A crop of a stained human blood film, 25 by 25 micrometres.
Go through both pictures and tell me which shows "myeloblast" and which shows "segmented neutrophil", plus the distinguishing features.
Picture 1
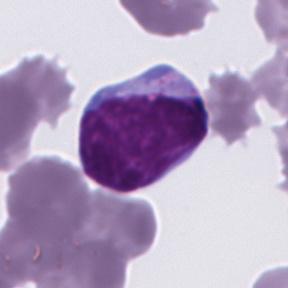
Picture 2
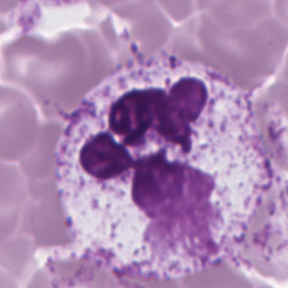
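Picture 1 is a myeloblast, picture 2 a segmented neutrophil. Nucleus: in the myeloblast it measures about 12 by 8 micrometres and fills about 80% of a cell about 12 by 10 micrometres; in the segmented neutrophil it is split into several separate lobes.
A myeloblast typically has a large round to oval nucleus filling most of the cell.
Chromatin: in the upper lobes of the segmented neutrophil it is dark purple and dense, and no nucleoli are seen in the lobes.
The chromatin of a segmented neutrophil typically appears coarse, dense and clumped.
Cytoplasm: the myeloblast's is gathered mainly as a crescent along its upper edge, with no vacuoles visible, while the segmented neutrophil's is plentiful and very pale, with fine small violet granules scattered throughout. Outline: the myeloblast is somewhat angular rather than round, with a smooth surface and no projections. Surroundings: the red cells beside the myeloblast have crenated, spiky edges.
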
